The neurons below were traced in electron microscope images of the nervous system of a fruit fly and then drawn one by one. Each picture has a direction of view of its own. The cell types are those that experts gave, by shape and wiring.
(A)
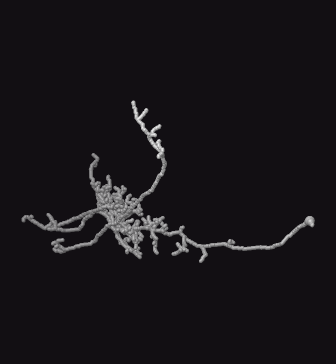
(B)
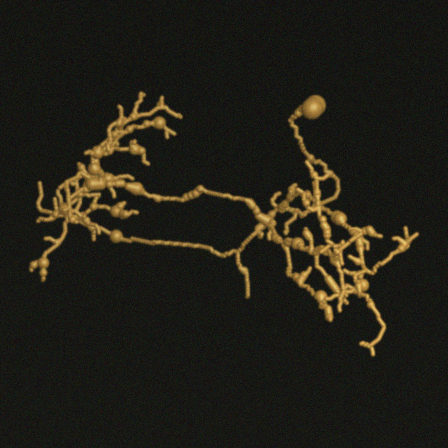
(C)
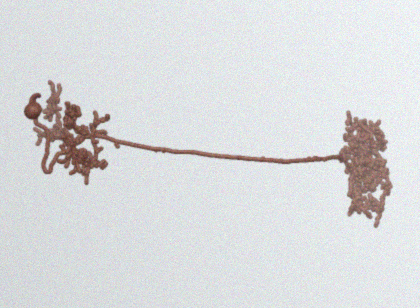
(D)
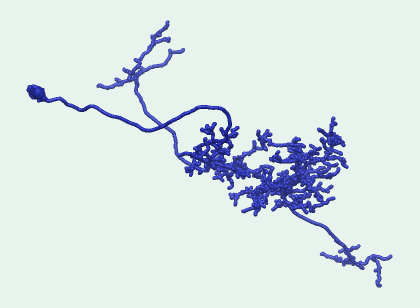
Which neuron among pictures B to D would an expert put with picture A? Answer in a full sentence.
Picture D is of the same cell type.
